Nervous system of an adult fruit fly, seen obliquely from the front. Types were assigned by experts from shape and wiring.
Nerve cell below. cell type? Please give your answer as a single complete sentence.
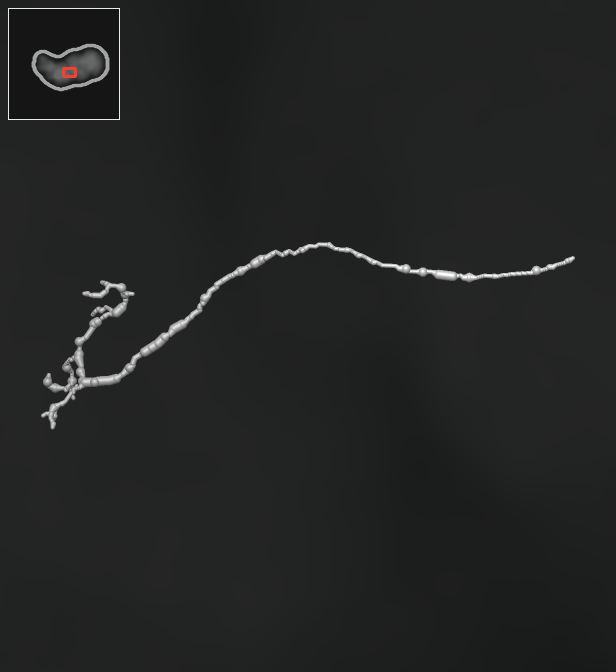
This neuron falls under the cell type SNta04.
